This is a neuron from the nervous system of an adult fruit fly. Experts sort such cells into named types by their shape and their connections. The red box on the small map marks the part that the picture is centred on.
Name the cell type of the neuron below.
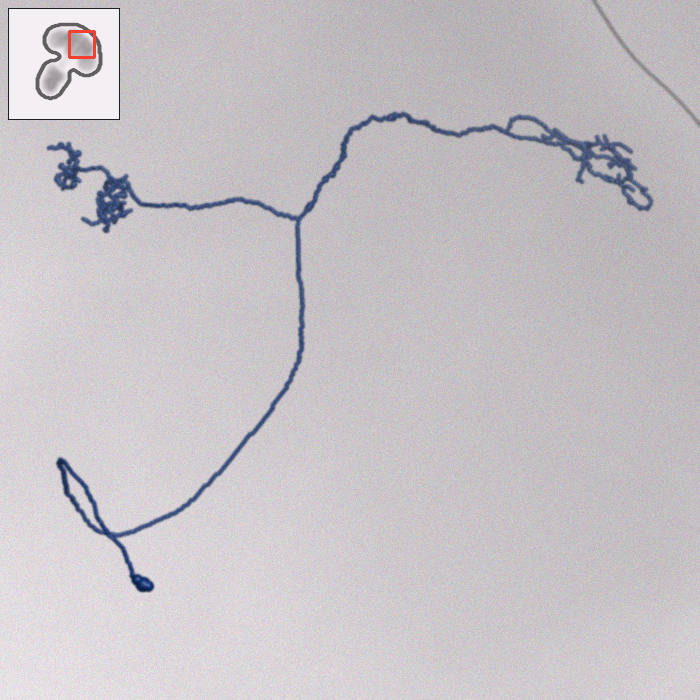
SA3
